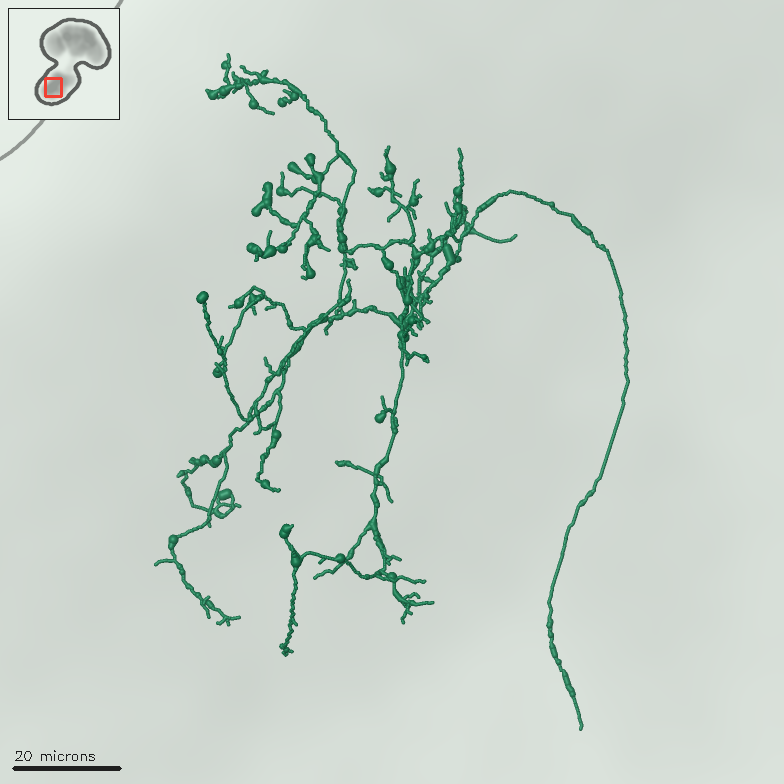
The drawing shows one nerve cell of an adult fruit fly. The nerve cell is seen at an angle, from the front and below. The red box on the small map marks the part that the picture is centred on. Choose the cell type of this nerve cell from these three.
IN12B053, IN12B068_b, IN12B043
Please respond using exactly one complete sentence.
It is the cell type IN12B053 to which this nerve cell belongs.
